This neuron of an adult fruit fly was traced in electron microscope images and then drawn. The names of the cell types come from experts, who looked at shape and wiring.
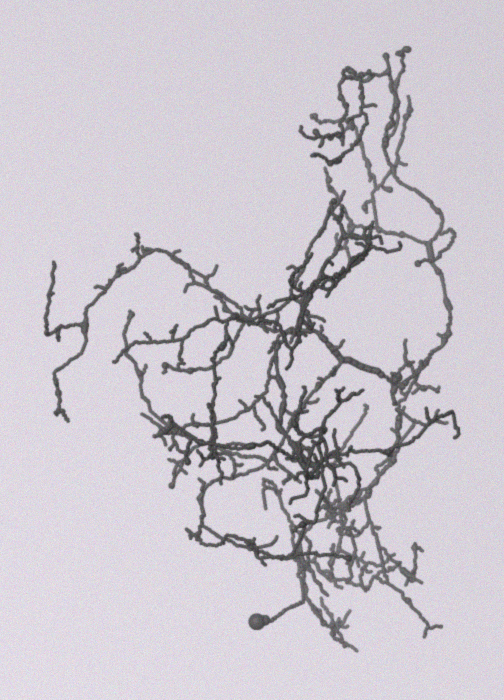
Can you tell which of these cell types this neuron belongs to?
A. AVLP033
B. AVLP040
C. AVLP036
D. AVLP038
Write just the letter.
B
